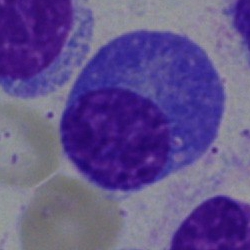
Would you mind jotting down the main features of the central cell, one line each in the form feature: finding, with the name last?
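Nucleus: reaches cell edge, lower left
Chromatin: coarse, clumped; paler patches between darker masses
Cytoplasm: abundant, deep blue
Spots: few, small, pale, against right edge of nucleus
Name: plasma cell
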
